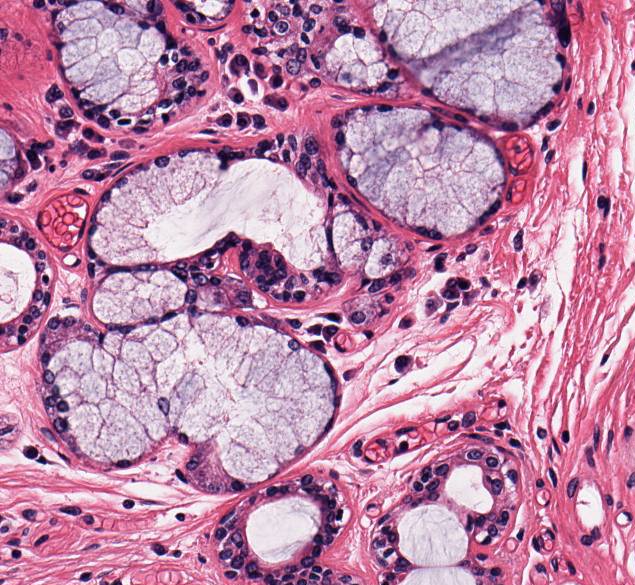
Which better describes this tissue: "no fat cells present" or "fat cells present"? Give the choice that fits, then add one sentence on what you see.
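No fat cells present. No fat cells are present anywhere in the field.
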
